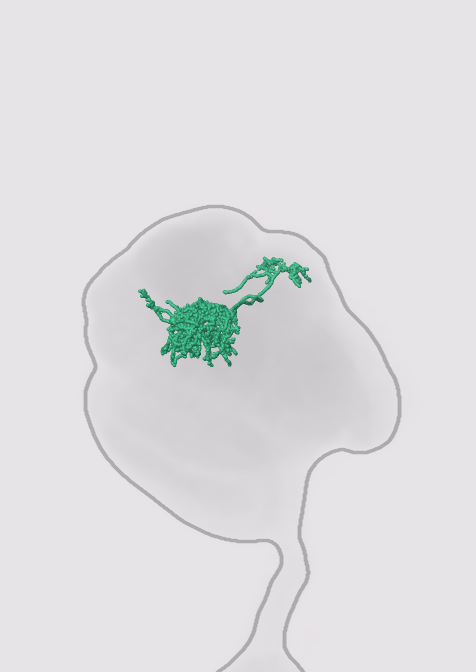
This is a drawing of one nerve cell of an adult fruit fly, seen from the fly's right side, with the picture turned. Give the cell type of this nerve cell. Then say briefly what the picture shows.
The cell type is CB3690. It is a central-brain intrinsic neuron. As drawn here it is wider than it is tall.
